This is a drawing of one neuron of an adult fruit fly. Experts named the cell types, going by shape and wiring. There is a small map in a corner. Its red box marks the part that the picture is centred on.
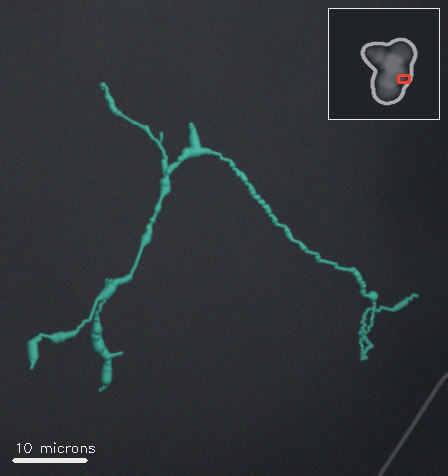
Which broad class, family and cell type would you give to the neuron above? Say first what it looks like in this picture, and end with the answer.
The drawing shows no cell body. From left to right in the picture it spans about 55 microns. There are a dozen or fewer branch ends. It is a sensory neuron entering the brain. Its family is called class gustatory. The cell type is dorsal_tpGRN.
